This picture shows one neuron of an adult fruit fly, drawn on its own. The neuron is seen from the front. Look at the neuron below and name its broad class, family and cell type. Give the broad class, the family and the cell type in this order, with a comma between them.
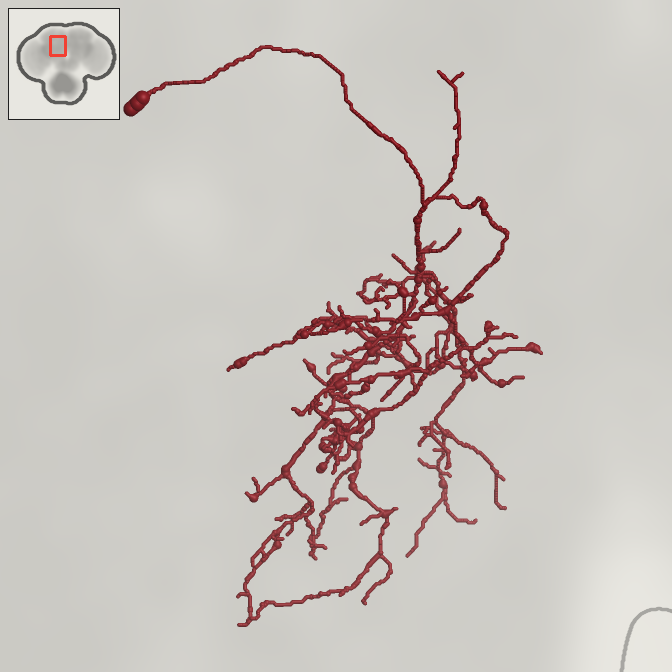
central-brain intrinsic neuron, hemilineage AOTUv1_medial, LAL043_c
